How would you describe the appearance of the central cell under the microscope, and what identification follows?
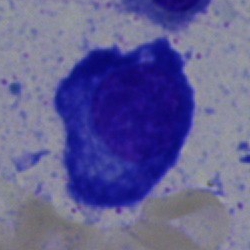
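Notice first how the purple nucleus stands apart from the deeper blue of the cytoplasm. That cytoplasm is abundant and an intense, deep blue, forming a broad band to the left of and below the nucleus. Along the nucleus's lower-left edge, a paler crescent-shaped zone lies within it. This is a plasma cell.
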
